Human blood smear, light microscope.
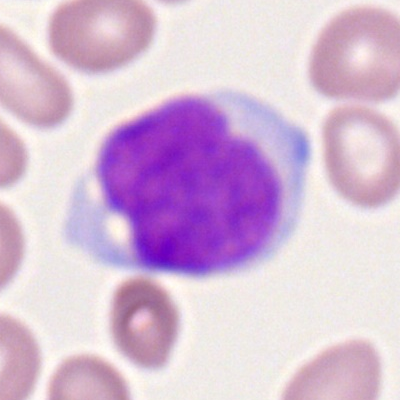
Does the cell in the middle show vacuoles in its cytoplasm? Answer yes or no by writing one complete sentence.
Yes, in the cytoplasm of the cell there is at least one clear vacuole.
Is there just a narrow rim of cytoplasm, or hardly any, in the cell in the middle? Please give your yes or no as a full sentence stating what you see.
Yes, its nucleus fills most of the cell.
